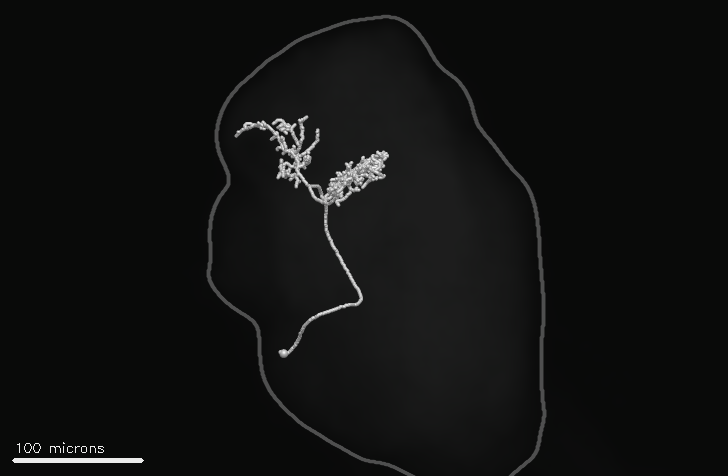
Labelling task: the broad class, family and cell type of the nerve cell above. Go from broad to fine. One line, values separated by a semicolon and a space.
central-brain intrinsic neuron; hemilineage LALv1_dorsal; FB4D_a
